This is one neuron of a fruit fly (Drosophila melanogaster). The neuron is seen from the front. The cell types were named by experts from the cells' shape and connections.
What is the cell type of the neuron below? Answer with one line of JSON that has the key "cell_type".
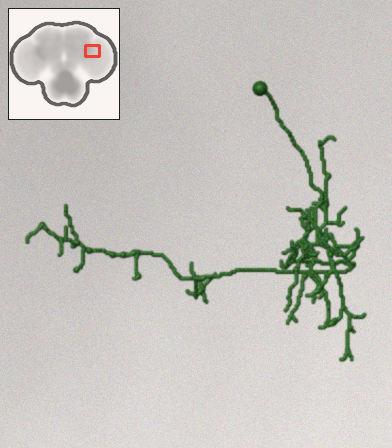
{"cell_type": "TmY13"}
